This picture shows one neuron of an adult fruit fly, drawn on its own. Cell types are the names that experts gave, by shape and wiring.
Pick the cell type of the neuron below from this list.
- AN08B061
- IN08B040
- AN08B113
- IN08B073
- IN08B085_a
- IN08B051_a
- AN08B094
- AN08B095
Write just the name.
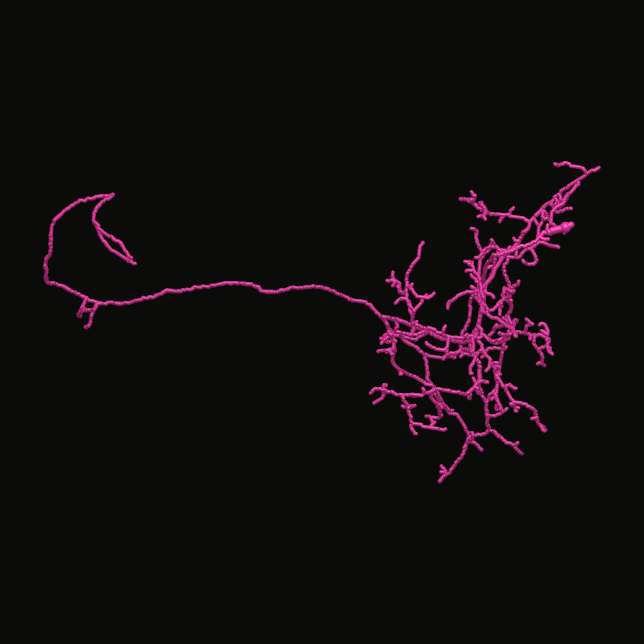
IN08B051_a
